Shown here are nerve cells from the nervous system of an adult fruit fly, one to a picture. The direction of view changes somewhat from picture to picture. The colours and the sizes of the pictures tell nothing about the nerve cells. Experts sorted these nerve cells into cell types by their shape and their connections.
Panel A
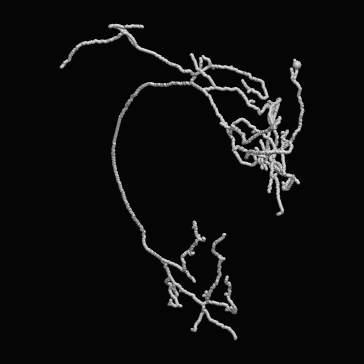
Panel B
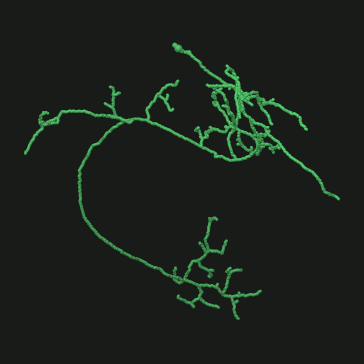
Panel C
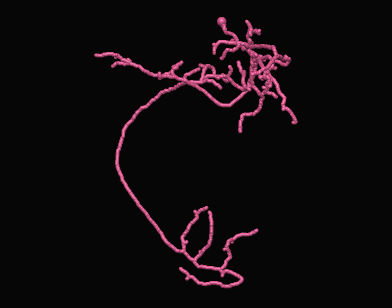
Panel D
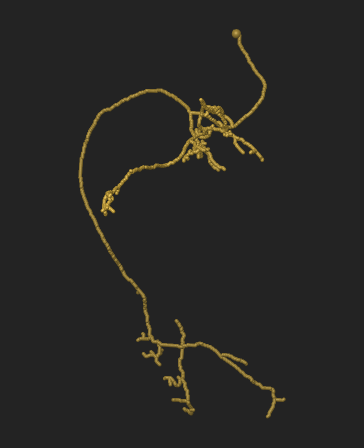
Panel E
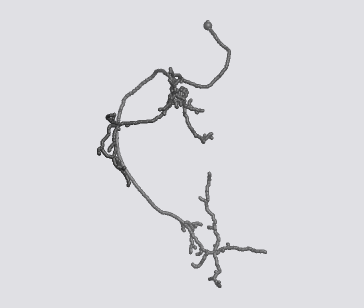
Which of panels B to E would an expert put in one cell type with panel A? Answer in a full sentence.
Panel B and panel C are of the same cell type.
